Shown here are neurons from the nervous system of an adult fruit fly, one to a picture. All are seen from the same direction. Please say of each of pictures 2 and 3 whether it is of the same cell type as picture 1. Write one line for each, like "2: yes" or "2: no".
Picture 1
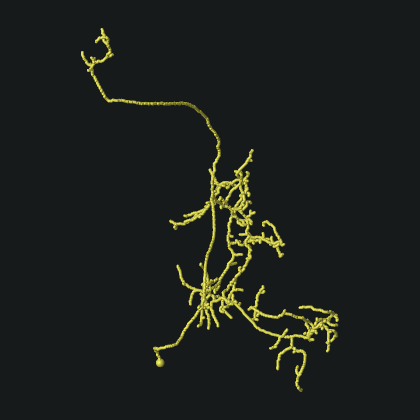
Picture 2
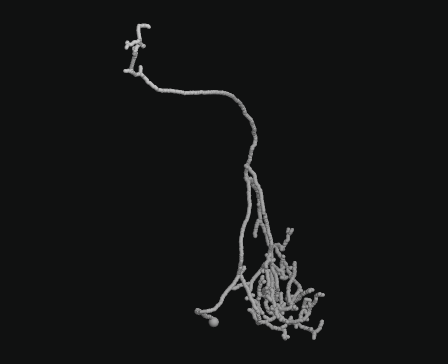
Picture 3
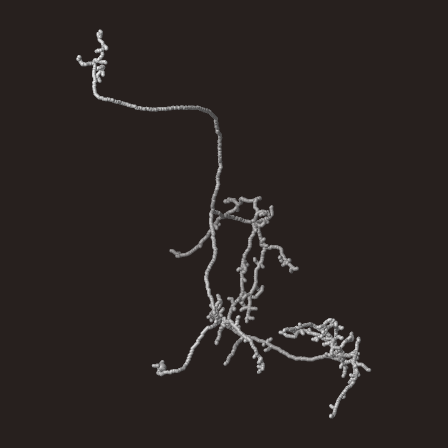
2: no
3: yes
